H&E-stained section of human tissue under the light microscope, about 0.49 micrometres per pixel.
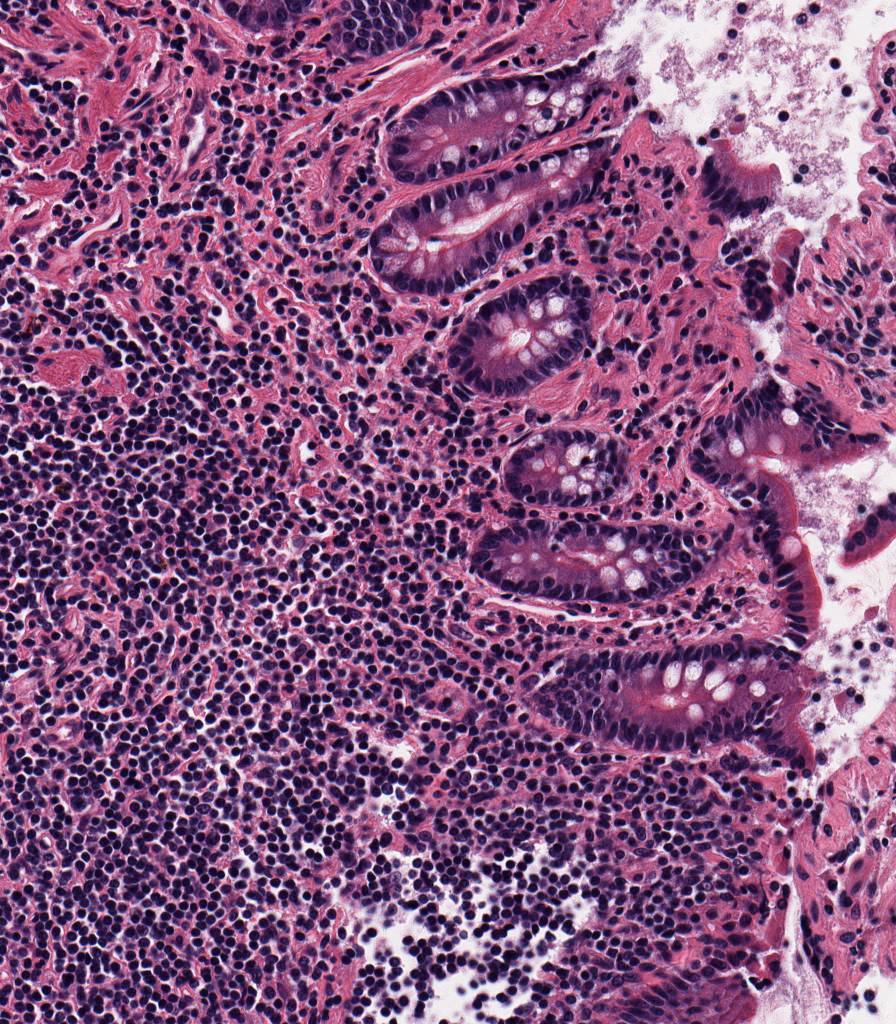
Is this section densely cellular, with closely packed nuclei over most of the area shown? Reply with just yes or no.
Yes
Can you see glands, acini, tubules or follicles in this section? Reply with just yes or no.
Yes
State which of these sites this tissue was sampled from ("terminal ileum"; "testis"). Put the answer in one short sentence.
The site this tissue was sampled from is the terminal ileum.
